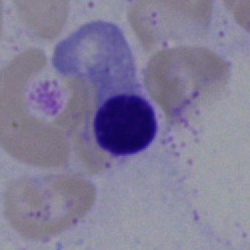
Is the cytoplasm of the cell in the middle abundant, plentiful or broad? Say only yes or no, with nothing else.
Yes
